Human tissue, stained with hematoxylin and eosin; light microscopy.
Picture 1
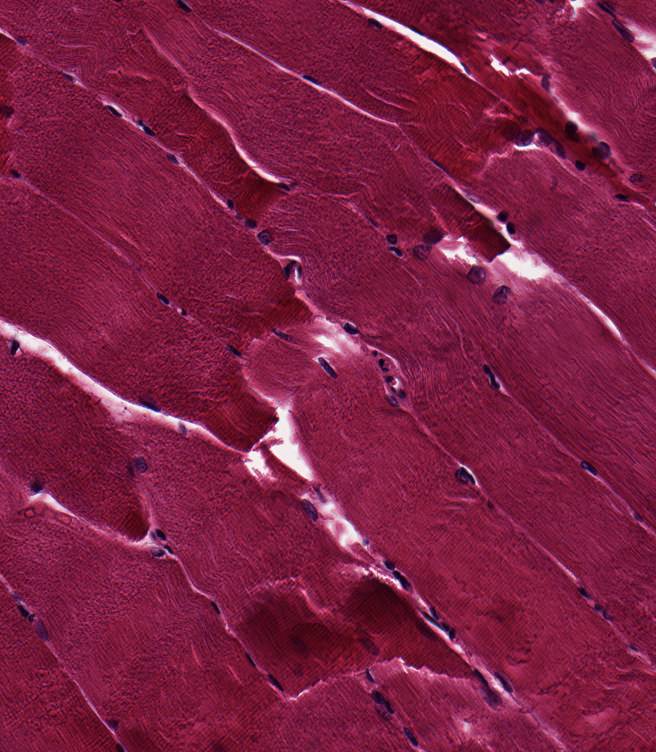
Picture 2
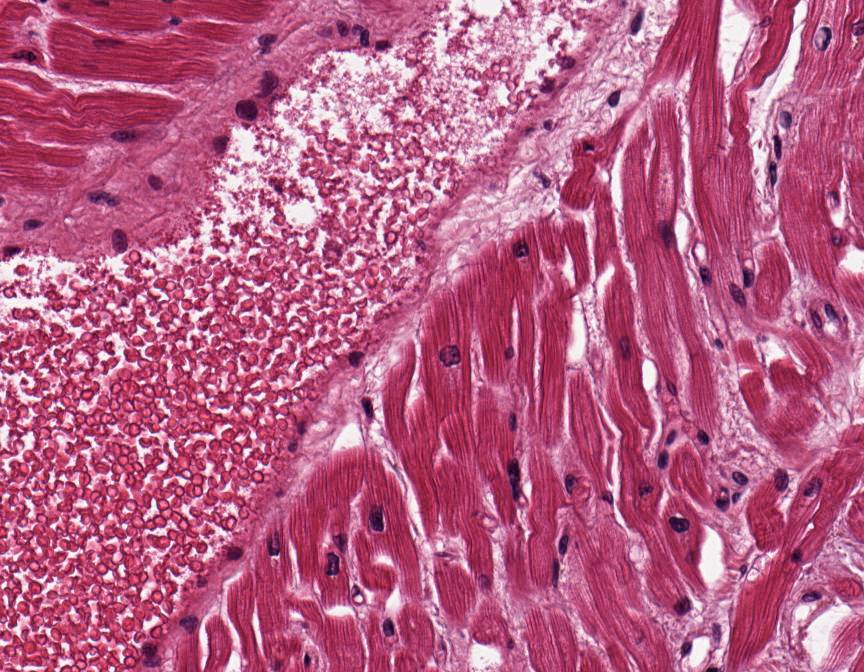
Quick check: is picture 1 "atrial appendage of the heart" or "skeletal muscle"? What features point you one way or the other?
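Skeletal muscle appears in picture 1, atrial appendage of the heart in picture 2. In the skeletal muscle, long fibres run parallel to one another diagonally from upper left to lower right; in the atrial appendage of the heart, the fibres in the lower right run mostly upward from the bottom, while those in the upper left corner run roughly horizontally. The skeletal muscle nuclei are small, dark, elongated along the fibres and set at the edges rather than centres. The heart fibres instead have single central oval nuclei. In the lower right, the heart fibres branch and join their neighbours. The skeletal muscle cytoplasm stains deep pink-red and shows fine cross-striations.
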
